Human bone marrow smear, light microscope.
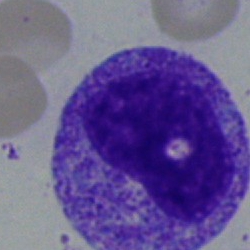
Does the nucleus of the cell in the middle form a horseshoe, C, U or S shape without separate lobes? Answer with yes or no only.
No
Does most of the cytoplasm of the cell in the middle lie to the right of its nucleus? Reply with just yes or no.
No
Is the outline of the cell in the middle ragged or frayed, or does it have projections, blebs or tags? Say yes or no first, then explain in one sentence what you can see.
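No. The cell outline is round with a smooth edge.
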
